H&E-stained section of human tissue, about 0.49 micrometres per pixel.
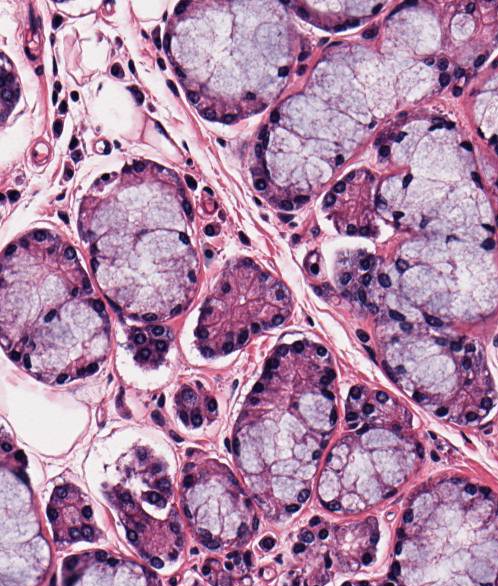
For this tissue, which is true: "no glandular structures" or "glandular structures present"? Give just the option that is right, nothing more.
Glandular structures present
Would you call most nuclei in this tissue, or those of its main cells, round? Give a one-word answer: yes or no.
No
